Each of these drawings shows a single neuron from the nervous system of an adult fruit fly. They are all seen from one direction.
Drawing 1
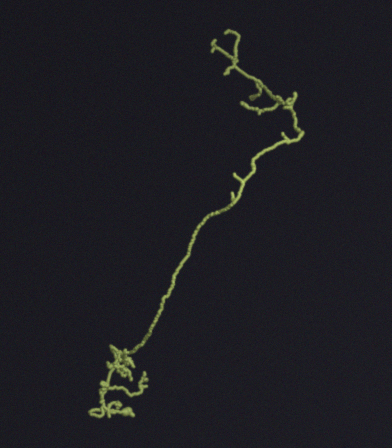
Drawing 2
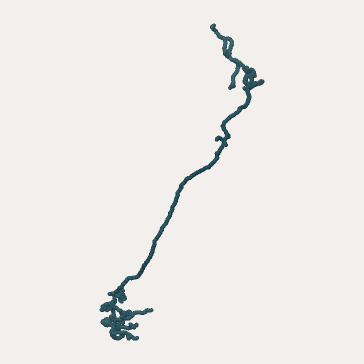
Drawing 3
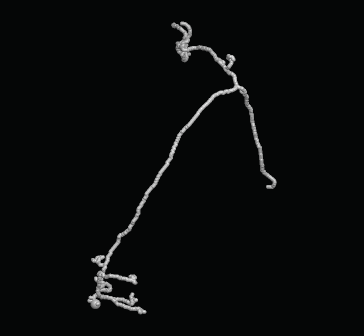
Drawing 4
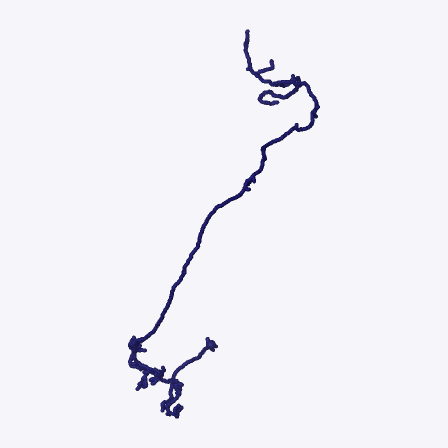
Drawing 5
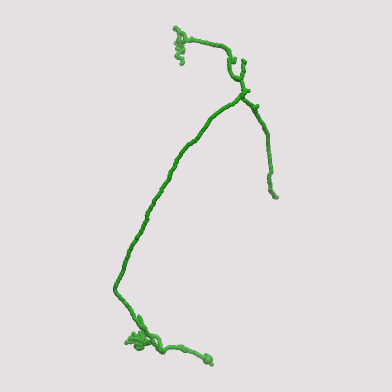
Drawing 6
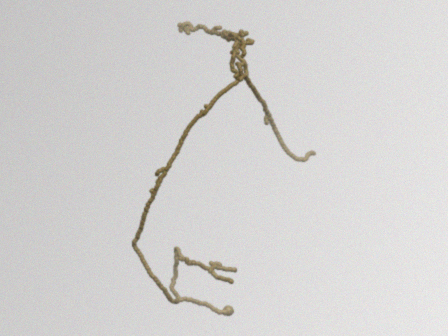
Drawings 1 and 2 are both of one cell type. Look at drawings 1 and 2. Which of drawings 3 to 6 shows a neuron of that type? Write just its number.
4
